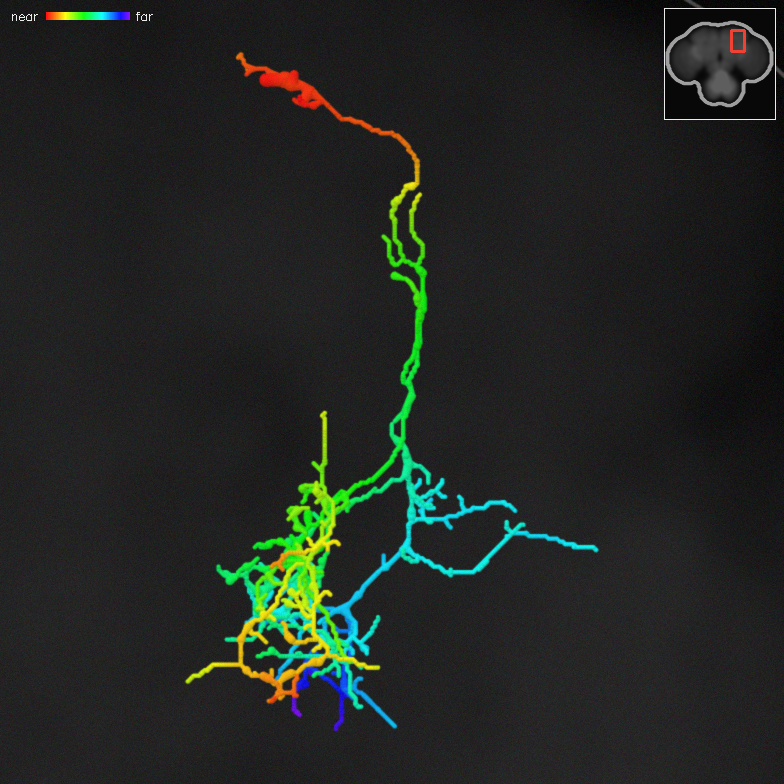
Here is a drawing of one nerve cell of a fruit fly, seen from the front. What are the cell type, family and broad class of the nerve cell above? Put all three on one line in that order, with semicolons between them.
PVLP004; hemilineage VLPd&p1_dorsal; central-brain intrinsic neuron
